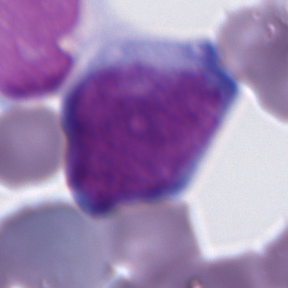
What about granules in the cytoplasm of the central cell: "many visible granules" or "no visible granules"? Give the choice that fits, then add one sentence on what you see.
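No visible granules. No granules are seen in the cytoplasm.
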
